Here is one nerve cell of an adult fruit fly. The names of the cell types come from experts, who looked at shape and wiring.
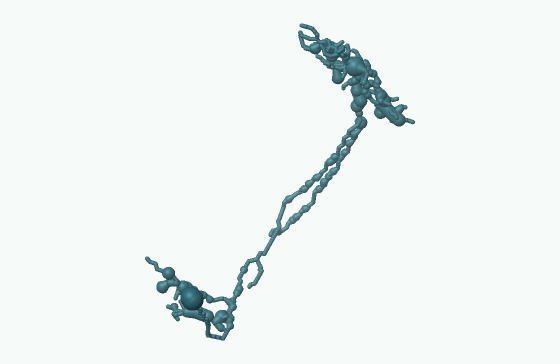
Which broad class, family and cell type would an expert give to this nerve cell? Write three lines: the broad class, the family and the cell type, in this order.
optic-lobe intrinsic neuron
T
T4d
